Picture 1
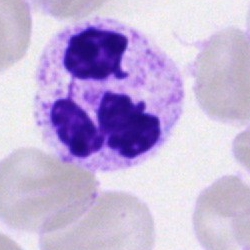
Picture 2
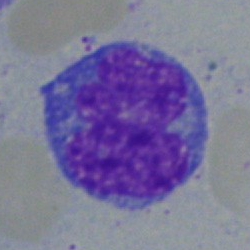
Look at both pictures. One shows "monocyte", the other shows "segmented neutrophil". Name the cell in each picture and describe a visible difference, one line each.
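In picture 1 we see a segmented neutrophil: The cytoplasm is plentiful and pale pinkish-lilac.
In picture 2 we see a monocyte: The nucleus fills most of the cell.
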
